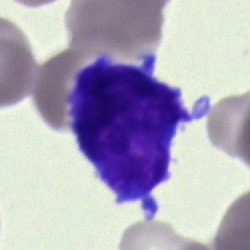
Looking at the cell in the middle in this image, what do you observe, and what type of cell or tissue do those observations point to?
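Looking first at the outline, it is irregular and angular rather than round, and a small bleb hangs from the bottom edge. There is very little cytoplasm, so the dark nucleus takes up almost the entire cell. I find no clear vacuoles either. I'd call it a blast.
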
